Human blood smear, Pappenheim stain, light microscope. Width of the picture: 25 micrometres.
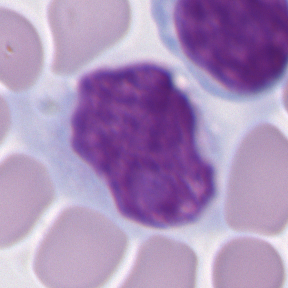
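Myeloblast: the nucleus, about 15 by 11 micrometres, has an irregular, angular outline with several shallow notches. Its chromatin is coarse and clumped, with paler streaks between the dark areas. Pale greyish blue cytoplasm forms a wider rim on the left of the nucleus than on the right.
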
